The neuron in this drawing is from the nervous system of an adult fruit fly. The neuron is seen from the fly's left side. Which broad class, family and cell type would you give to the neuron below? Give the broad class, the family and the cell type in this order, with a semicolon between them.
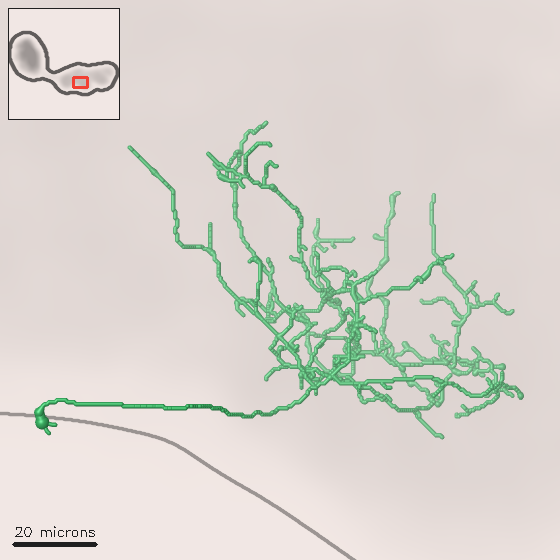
nerve-cord intrinsic neuron; hemilineage 14A; IN14A034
